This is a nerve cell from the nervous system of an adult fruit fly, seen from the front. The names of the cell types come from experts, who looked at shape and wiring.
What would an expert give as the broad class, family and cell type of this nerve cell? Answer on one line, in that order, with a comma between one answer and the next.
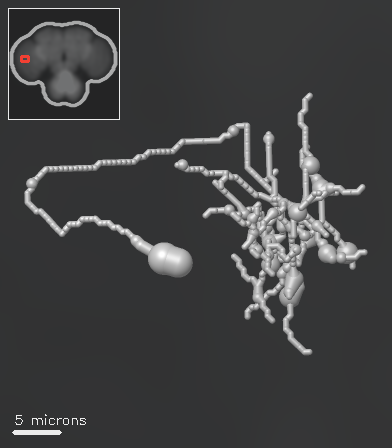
optic-lobe intrinsic neuron, Cm, Cm4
